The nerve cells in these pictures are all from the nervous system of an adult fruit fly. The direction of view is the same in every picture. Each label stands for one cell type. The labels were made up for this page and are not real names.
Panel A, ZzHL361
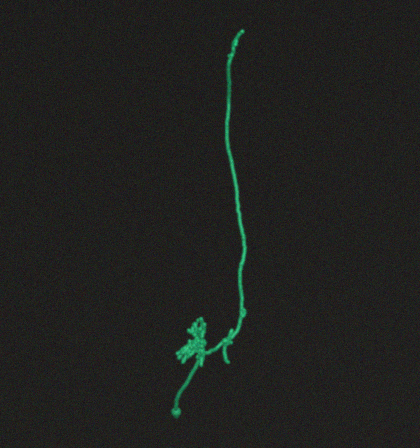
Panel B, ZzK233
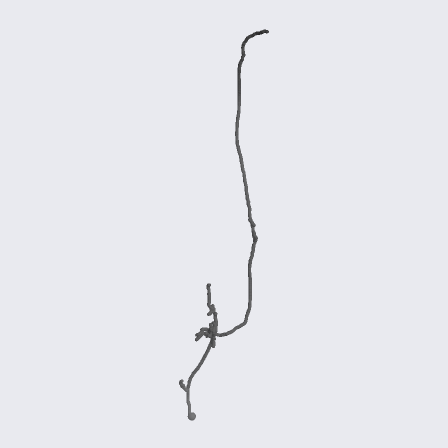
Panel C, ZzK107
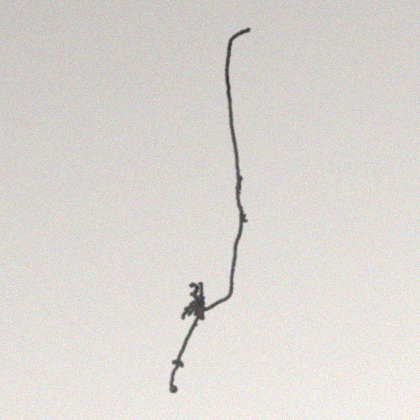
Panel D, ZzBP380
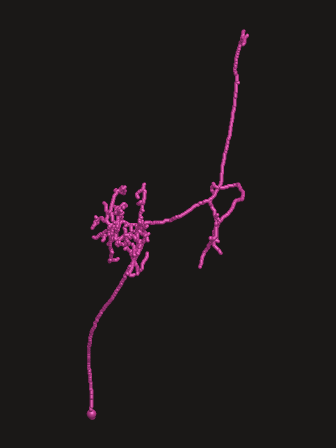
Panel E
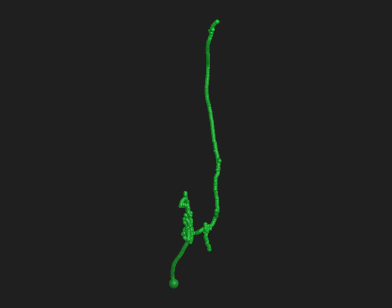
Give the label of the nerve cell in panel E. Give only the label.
ZzHL361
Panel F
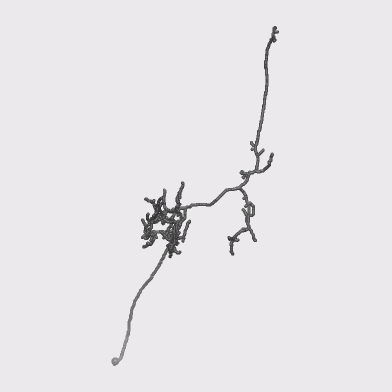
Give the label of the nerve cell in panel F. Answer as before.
ZzBP380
